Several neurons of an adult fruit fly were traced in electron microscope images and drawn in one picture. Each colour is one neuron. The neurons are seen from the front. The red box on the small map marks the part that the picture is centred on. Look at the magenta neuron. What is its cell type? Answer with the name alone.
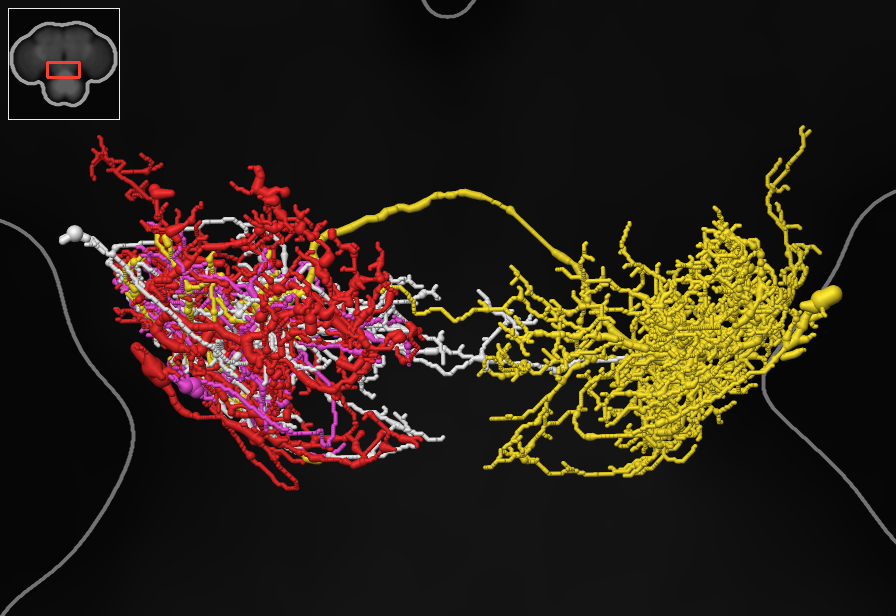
GNG262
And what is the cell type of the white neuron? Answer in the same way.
GNG226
